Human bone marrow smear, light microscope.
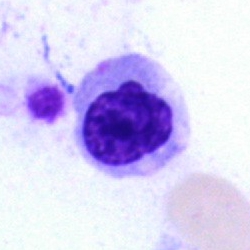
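Erythroblast, central cell. The nucleus, with a bumpy, lobulated outline and several shallow indentations, fills most of the cell. Its chromatin is dark purple and coarsely clumped. The pale greyish blue cytoplasm forms a rim that is widest above the nucleus.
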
